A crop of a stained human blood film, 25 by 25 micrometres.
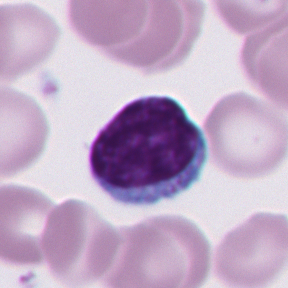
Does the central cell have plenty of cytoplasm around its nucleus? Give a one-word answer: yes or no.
No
